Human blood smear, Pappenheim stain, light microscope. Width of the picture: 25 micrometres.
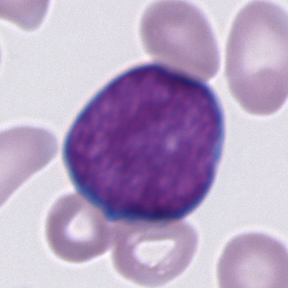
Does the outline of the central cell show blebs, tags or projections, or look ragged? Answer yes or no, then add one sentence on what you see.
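No. The cell's outline is smooth, with no projections from its surface.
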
